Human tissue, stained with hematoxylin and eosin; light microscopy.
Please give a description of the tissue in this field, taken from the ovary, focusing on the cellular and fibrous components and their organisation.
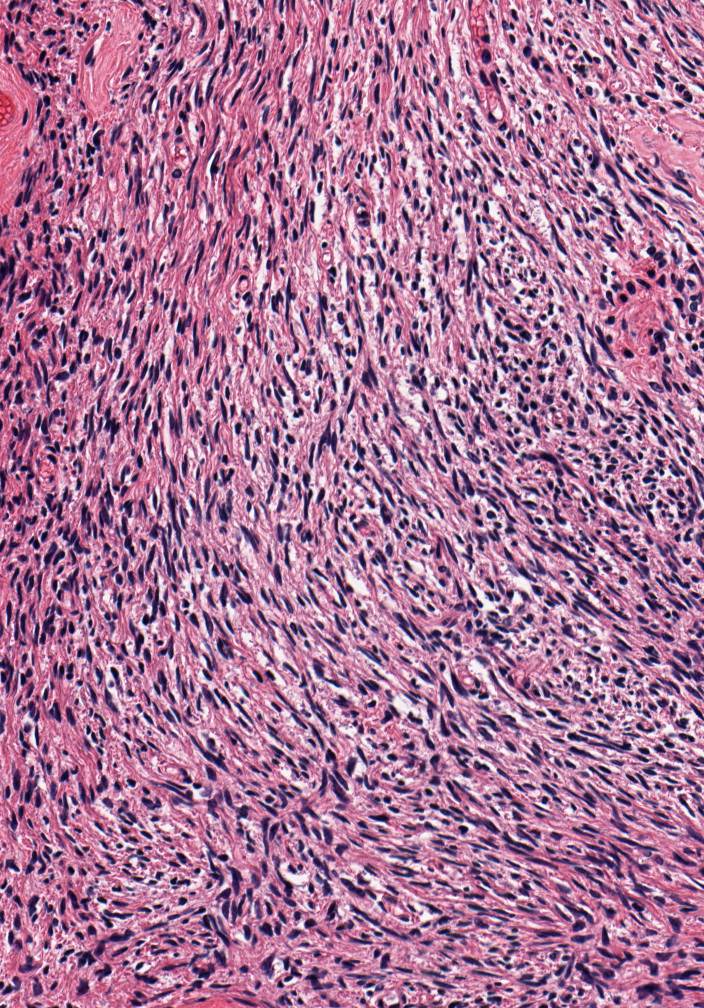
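Follow the fascicles: they run mostly obliquely, curving gently as they cross the field. Now look at the spindle cells: their nuclei are elongated, tapered and darkly stained, and their scant, pale pink cytoplasm has indistinct borders. Near the right edge, midway down, small round dark nuclei cluster.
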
